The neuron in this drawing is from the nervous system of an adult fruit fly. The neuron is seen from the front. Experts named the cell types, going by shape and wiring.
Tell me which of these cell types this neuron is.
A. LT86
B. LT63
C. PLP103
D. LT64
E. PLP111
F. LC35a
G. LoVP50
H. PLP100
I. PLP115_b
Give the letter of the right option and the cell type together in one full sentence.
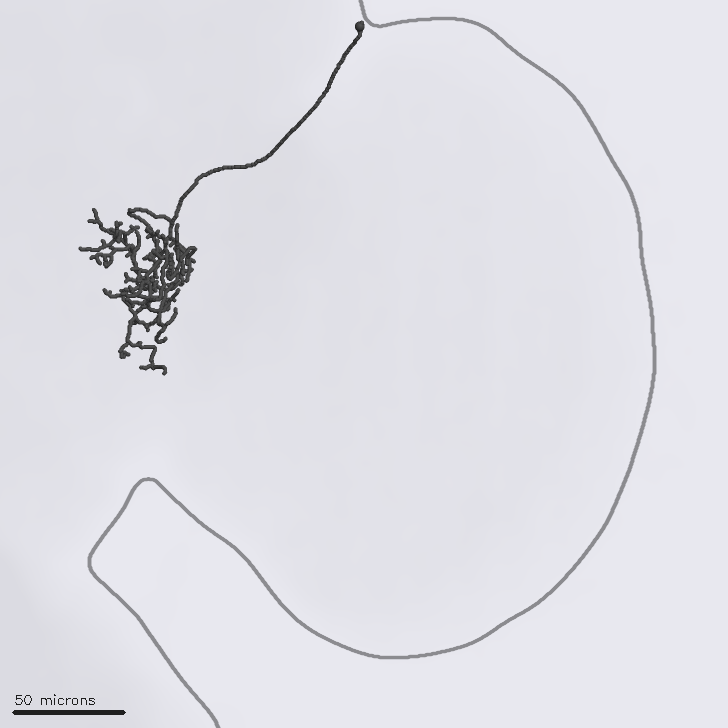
The neuron is sorted into cell type PLP100, option H.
